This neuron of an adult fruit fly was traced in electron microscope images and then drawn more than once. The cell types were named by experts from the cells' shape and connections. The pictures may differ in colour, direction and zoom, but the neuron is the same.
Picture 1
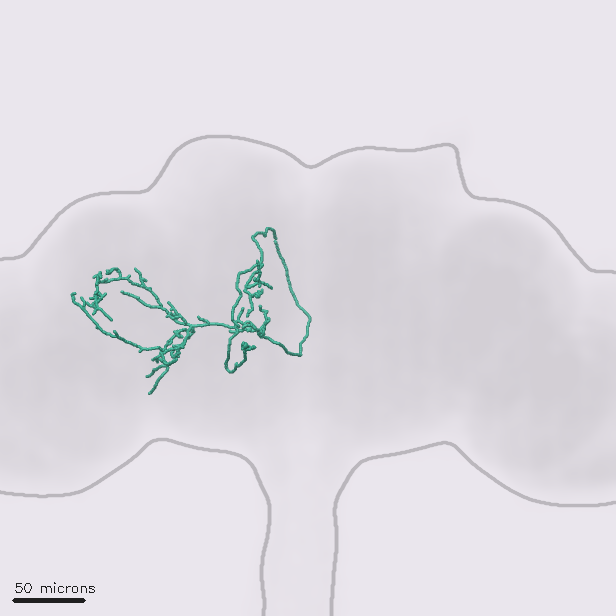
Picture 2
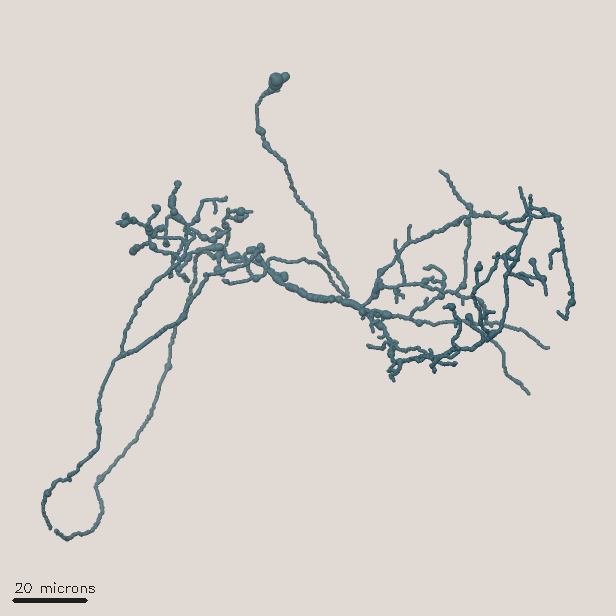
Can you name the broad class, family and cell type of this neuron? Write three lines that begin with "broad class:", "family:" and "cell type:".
broad class: central-brain intrinsic neuron
family: hemilineage DM6_dorso_lateral
cell type: SMP378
